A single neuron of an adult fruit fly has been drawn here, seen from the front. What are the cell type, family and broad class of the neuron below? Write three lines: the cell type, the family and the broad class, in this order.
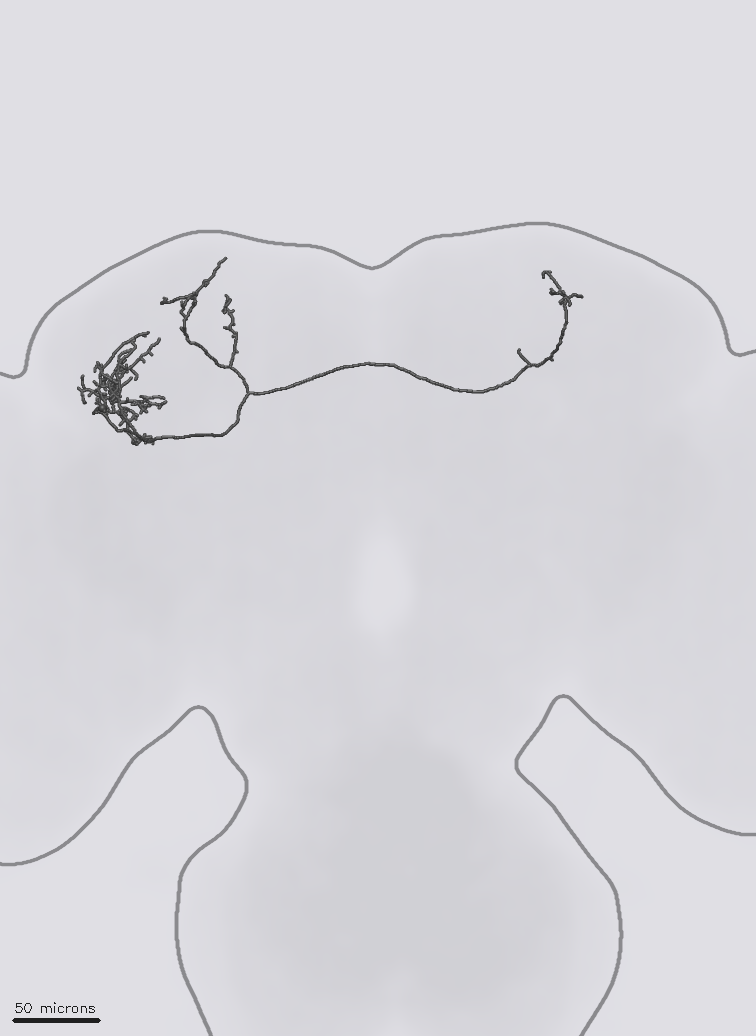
LHAV7b1
hemilineage VLPl&d1_dorsal
central-brain intrinsic neuron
